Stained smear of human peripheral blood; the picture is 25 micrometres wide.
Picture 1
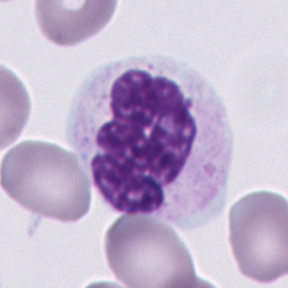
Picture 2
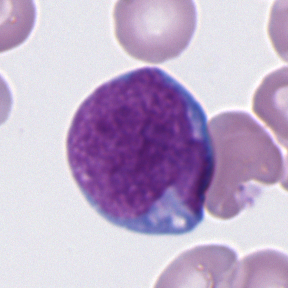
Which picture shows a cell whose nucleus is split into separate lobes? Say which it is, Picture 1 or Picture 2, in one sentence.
In picture 1, the cell has a nucleus made up of separate segments.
